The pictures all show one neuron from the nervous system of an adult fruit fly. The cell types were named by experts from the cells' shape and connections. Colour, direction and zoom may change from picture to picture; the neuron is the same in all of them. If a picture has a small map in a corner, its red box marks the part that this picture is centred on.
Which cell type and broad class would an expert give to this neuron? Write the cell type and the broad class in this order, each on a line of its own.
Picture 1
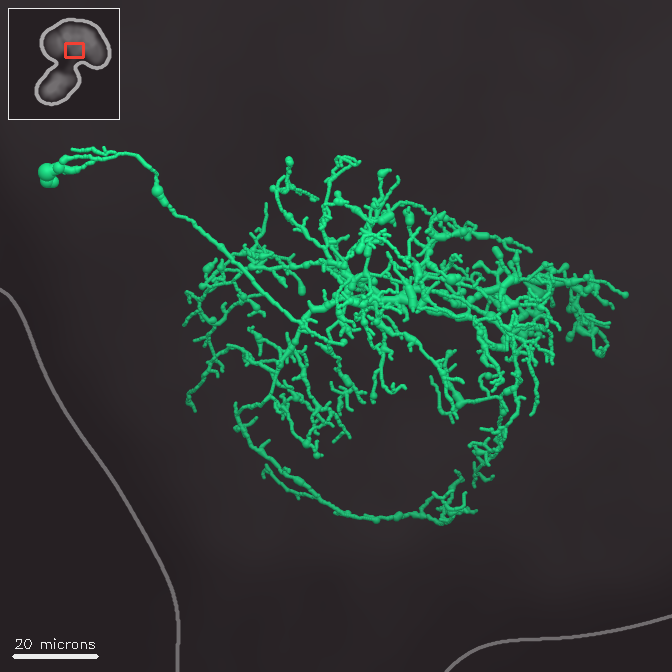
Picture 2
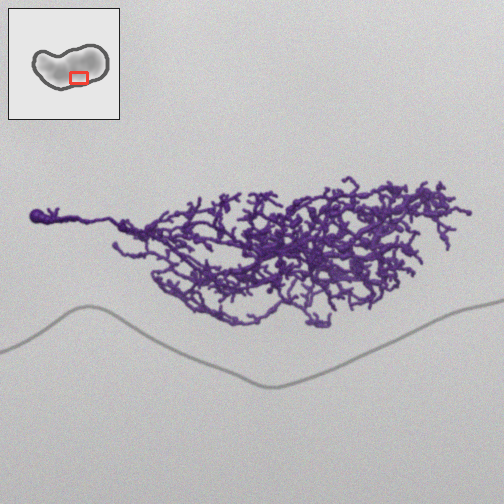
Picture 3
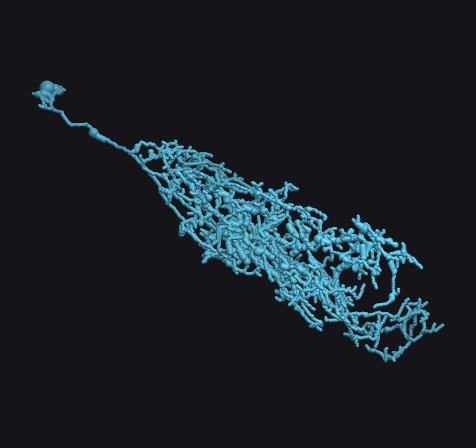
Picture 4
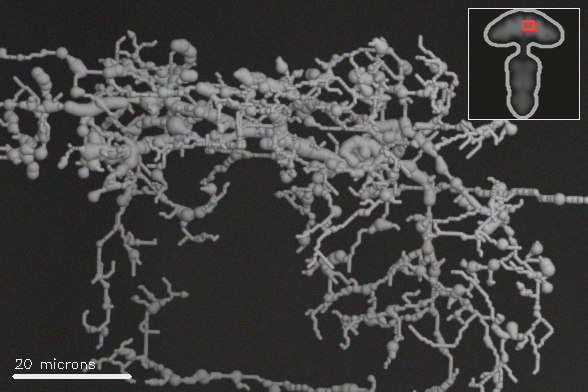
GNG164
central-brain intrinsic neuron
